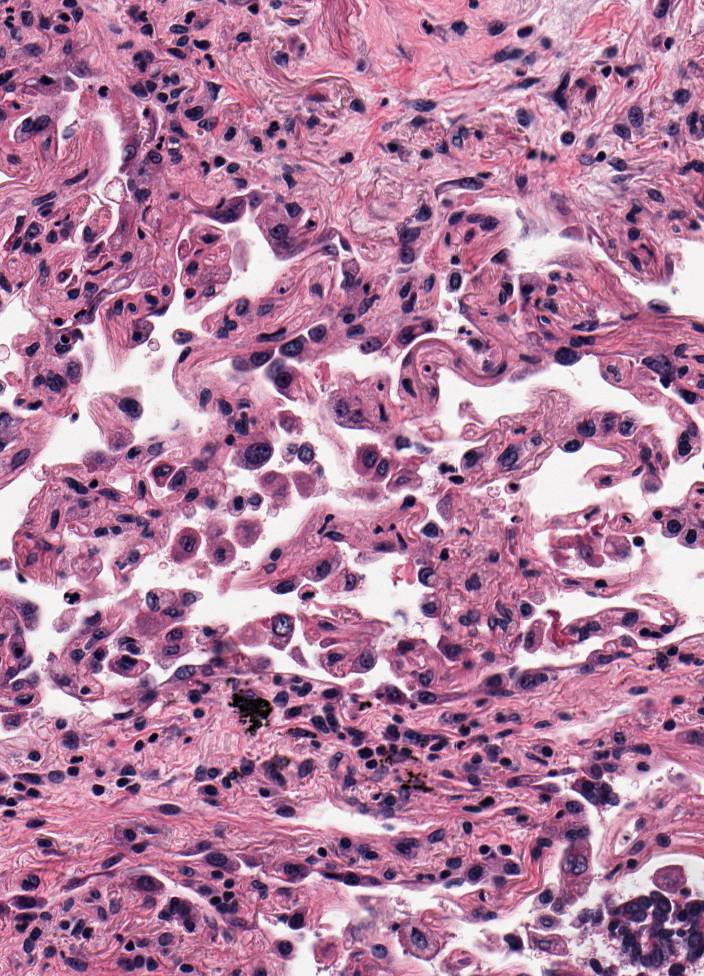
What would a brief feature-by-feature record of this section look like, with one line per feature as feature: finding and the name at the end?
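Lining: plump cuboidal cells, dark nuclei bulging into the lumen
Free cells: loose clusters of rounded cells with abundant pink cytoplasm, within the spaces near the centre
Pigment: clumps of coarse black pigment in the cellular tissue, lower middle
Fat: none anywhere in the field
Name: lung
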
